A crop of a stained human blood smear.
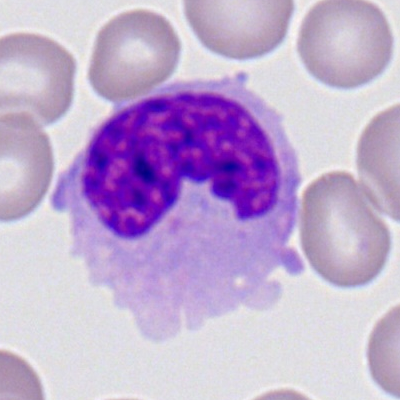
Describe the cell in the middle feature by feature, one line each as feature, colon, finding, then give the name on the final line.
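Nuclear shape: kidney-like, deeply indented along lower edge
Nuclear position: upper part of cell
Cytoplasm: no coarse dark granules
Lower border: ragged, with small blunt projections
Name: monocyte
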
